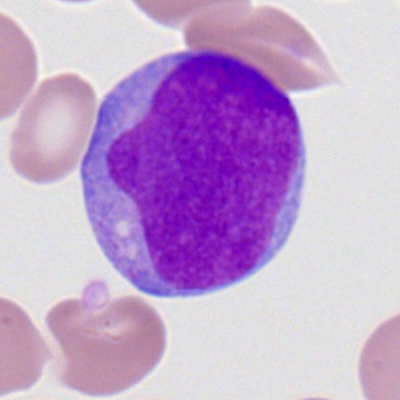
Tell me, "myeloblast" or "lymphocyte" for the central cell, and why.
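Myeloblast. Chromatin finely granular, not clumped.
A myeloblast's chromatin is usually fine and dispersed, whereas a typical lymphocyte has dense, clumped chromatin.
Nucleus fills most of the cell, placed toward the right. Cytoplasmic rim widest on the left. A few small pale vacuoles in the cytoplasm at lower left.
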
